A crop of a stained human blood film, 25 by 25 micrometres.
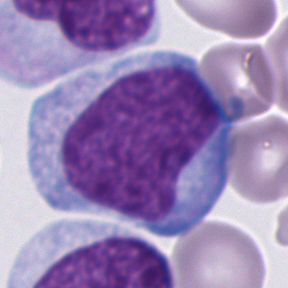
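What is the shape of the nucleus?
It has a shallow indentation on its lower right side.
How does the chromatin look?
Finely stippled rather than coarsely clumped.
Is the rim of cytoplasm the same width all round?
No, it is wider on the left of the nucleus than on the right.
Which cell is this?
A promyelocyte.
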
